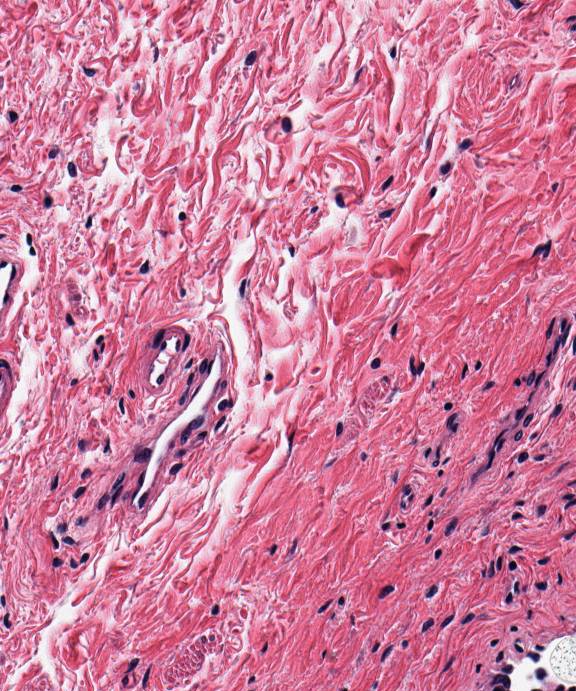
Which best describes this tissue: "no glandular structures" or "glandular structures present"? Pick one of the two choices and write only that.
No glandular structures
